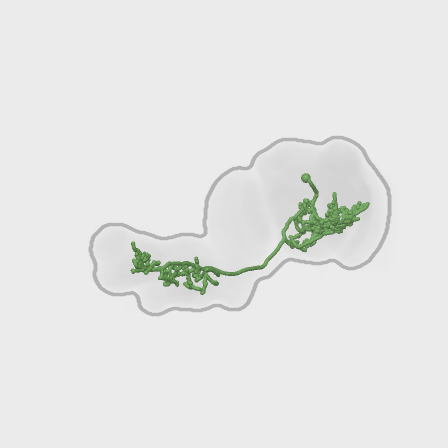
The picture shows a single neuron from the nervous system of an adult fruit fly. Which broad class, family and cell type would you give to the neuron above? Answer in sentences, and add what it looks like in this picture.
It is a descending neuron. Its family is hemilineage PSp2. The cell type is DNp38. In this view it is wider than it is tall.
